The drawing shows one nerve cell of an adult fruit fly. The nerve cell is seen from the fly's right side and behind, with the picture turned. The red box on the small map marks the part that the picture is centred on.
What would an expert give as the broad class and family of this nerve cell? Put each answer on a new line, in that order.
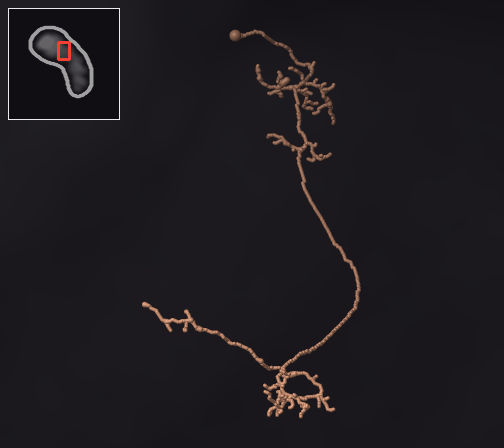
optic-lobe intrinsic neuron
TmY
